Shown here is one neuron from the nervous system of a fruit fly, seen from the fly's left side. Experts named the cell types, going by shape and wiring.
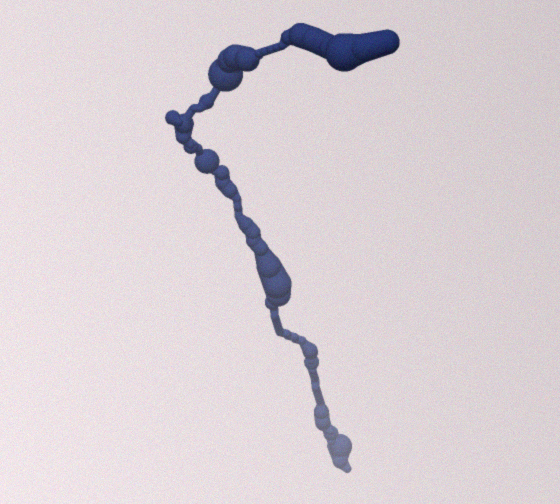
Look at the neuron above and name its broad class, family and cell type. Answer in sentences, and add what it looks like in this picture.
Its broad class is photoreceptor or other optic-lobe sensory neuron. The name of its family is class visual. The cell type is R8p. It has a dozen or fewer branch ends. As drawn here it is taller than it is wide.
